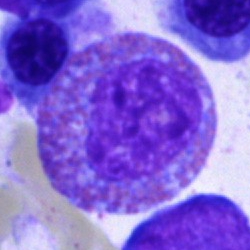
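Myelocyte in a stained bone marrow smear. Notice first its round outline and smooth edge. The nucleus sits toward the upper right, so a wider band of cytoplasm lies on the lower left. That cytoplasm is densely packed with reddish-purple granules, with pale bluish cytoplasm showing between them.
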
